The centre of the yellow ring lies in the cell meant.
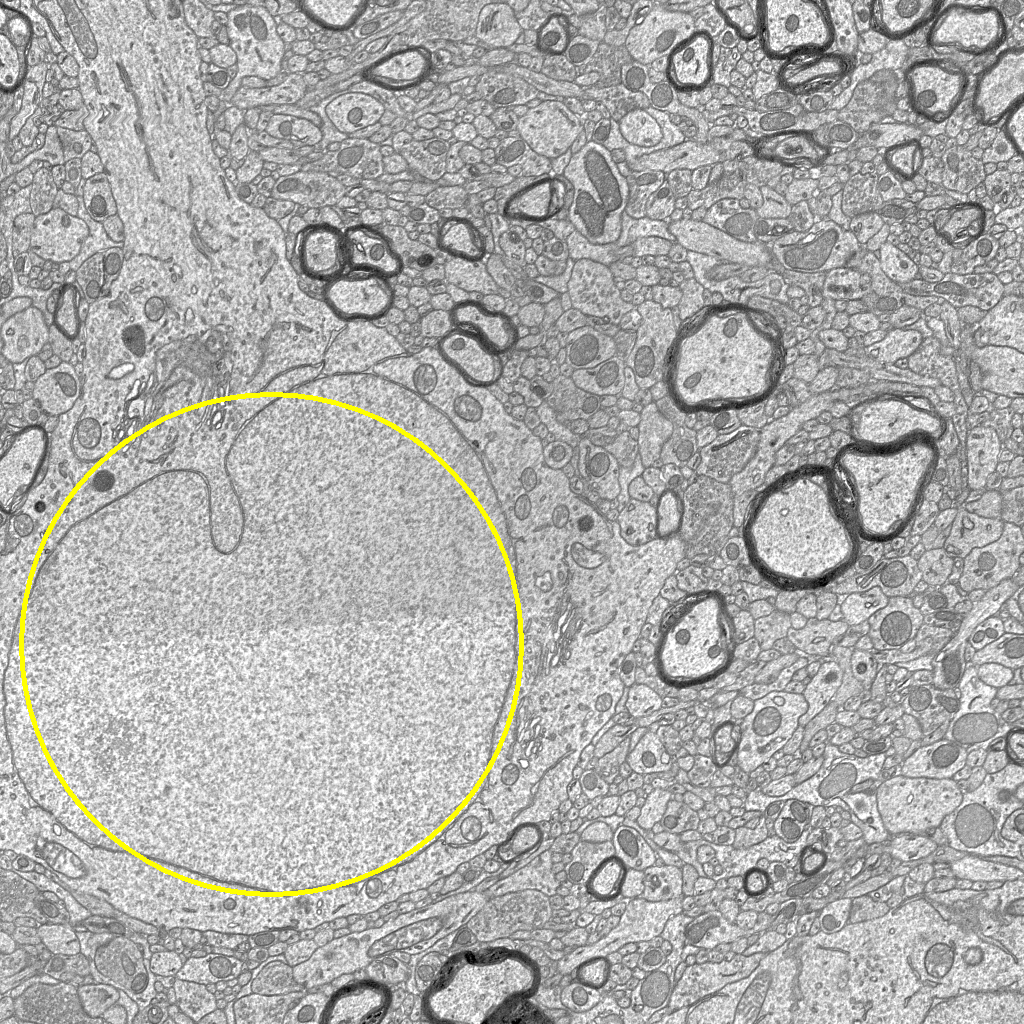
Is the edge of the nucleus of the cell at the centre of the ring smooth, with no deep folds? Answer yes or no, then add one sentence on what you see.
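No. A single deep, narrow fold of the nuclear envelope reaches into the nucleus from its top edge.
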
